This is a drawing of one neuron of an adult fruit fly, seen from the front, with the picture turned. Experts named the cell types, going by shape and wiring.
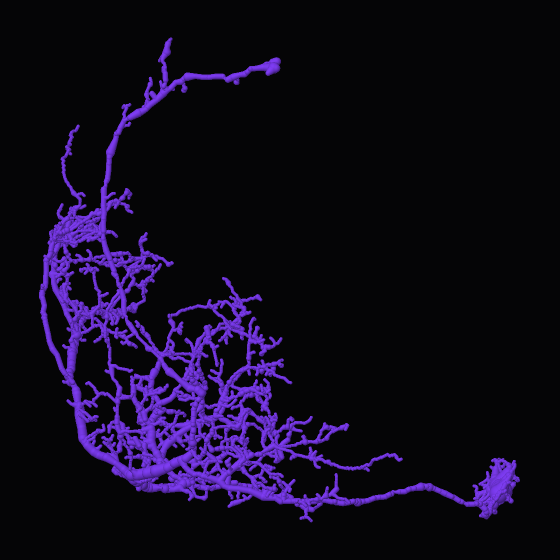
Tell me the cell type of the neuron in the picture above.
IN03B008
